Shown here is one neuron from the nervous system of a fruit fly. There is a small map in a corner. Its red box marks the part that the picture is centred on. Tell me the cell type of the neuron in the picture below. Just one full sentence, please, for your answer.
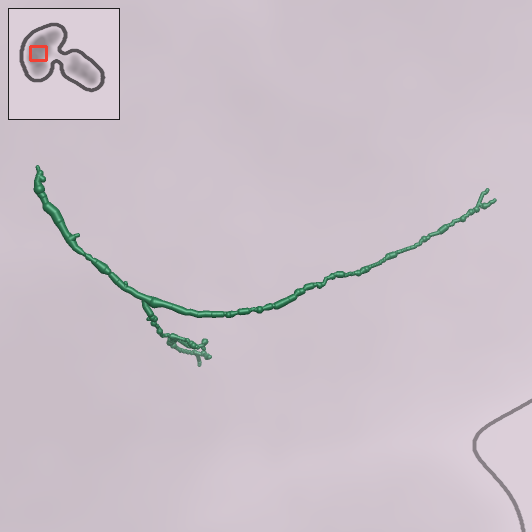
It is JO-A2 that this neuron is, by cell type.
